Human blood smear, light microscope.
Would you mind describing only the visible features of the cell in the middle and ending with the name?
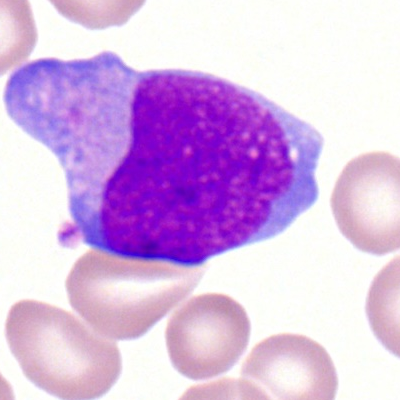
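First, position: the nucleus lies toward the right side of the cell. Second, chromatin: finely stippled and lacy, not coarsely clumped. Third, amount of cytoplasm: plentiful, making a wide zone to the left of the nucleus. Fourth, granules: only fine, faint pinkish ones. The cell is a myeloblast.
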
